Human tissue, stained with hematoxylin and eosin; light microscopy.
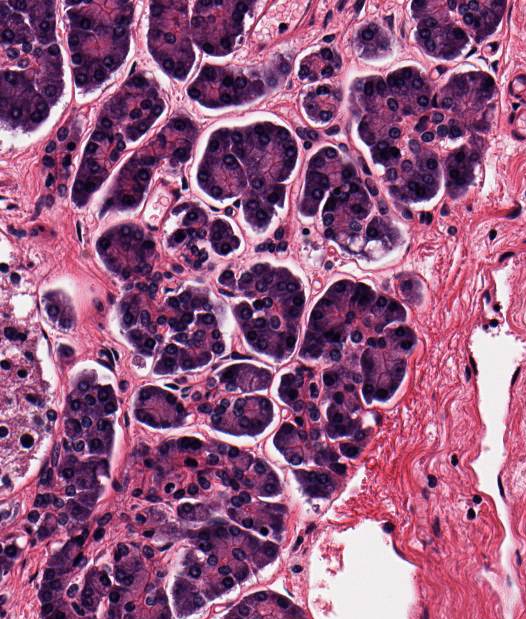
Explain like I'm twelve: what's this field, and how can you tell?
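This is exocrine pancreas. First, across the left and centre, epithelial cells form rounded nests separated by thin pink fibrous septa. Second, the nest cells hold abundant purple, finely granular cytoplasm.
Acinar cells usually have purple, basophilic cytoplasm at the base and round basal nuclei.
Third, the nuclei here are round, dark and fairly uniform in size.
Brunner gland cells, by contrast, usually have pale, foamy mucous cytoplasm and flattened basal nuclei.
Finally, no fat cells are seen.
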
